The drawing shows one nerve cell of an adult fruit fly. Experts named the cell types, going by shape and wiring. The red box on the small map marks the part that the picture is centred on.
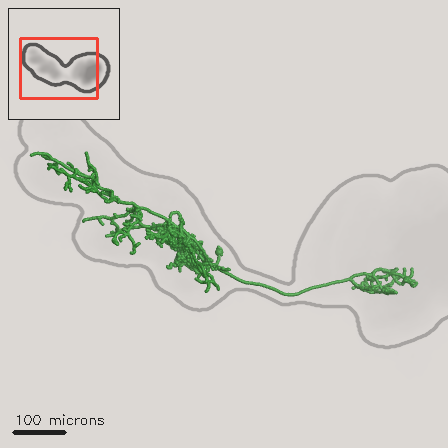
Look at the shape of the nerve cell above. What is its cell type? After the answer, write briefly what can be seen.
The cell type is AN18B001. It is an ascending neuron. The cell body is in the middle of the picture. By the scale bar it is about 750 microns wide in this view. The picture shows dozens of branch ends.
